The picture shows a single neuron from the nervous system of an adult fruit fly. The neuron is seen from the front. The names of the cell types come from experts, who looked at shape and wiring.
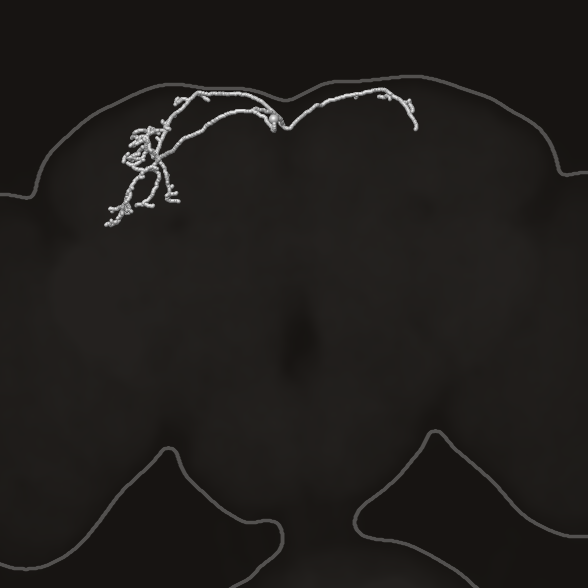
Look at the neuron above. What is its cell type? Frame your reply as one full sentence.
By its cell type, the neuron is SMP106.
